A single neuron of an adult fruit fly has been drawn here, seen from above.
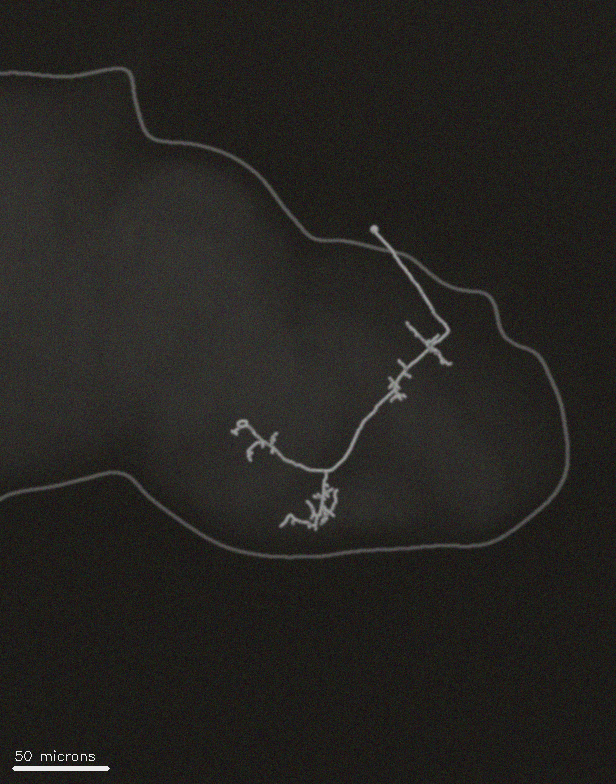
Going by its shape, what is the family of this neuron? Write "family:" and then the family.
family: TmY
